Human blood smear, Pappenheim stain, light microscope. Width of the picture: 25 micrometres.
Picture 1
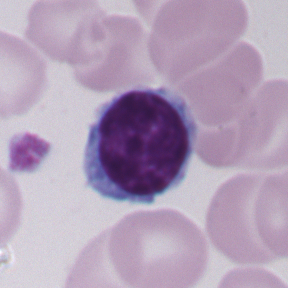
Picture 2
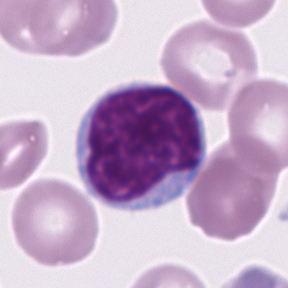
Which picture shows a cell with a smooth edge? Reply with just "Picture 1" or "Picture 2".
Picture 2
